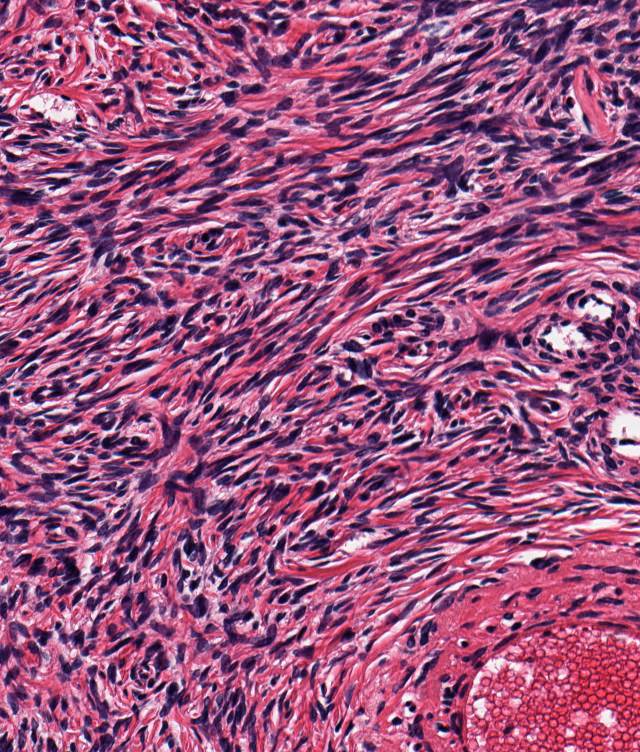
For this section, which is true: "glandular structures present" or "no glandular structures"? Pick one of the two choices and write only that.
No glandular structures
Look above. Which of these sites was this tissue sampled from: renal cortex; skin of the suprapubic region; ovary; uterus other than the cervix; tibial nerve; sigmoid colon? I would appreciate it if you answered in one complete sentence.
Obtained from the ovary, the tissue was sectioned for this slide.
